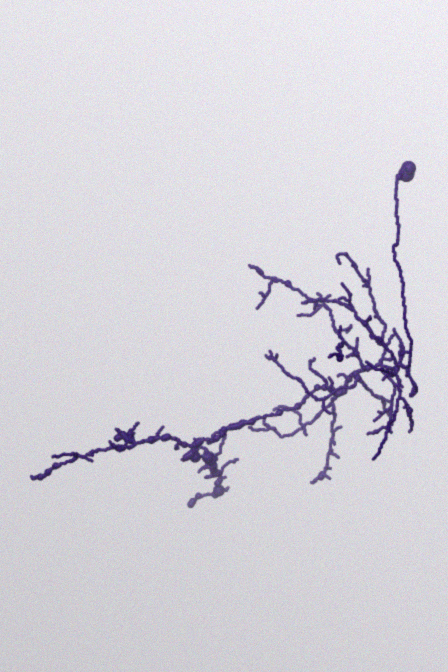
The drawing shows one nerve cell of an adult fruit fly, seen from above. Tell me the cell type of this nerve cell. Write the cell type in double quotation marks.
"IN19A112"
